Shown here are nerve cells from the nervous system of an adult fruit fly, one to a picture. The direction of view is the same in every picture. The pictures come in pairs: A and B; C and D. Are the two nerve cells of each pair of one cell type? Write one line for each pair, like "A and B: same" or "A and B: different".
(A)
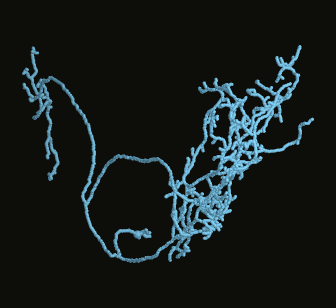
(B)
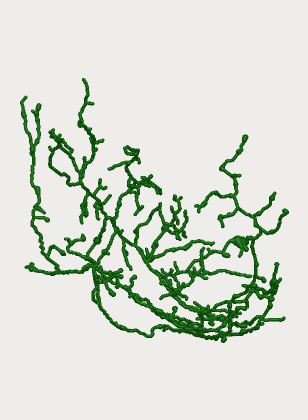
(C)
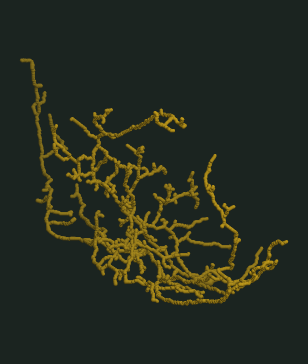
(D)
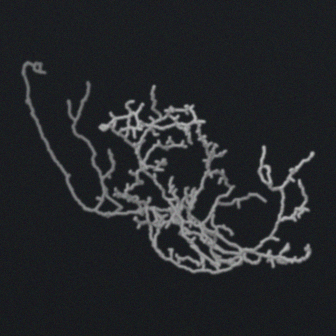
A and B: different
C and D: same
